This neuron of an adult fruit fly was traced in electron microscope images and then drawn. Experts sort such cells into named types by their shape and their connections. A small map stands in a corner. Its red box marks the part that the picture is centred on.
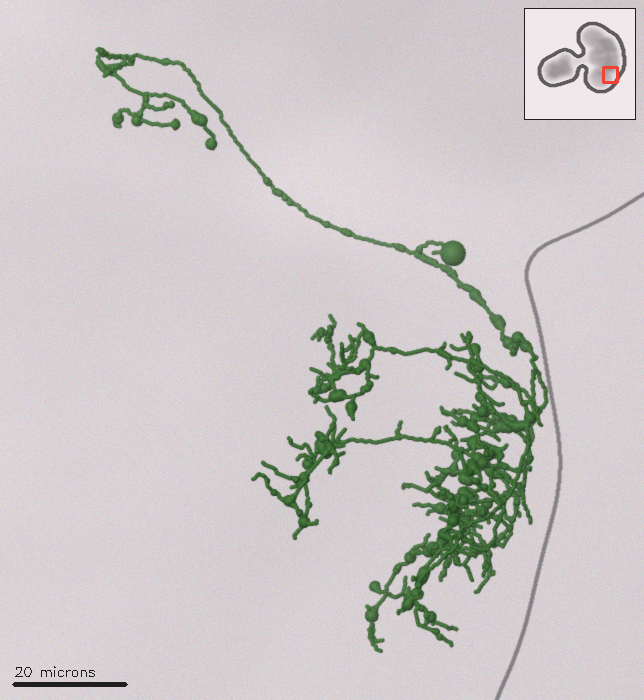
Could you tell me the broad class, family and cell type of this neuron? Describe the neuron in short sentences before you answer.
From top to bottom in the picture it spans about 110 microns. The picture shows dozens of branch ends. Its broad class is optic-lobe intrinsic neuron. The family is MeLo. Its cell type is MeLo1.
